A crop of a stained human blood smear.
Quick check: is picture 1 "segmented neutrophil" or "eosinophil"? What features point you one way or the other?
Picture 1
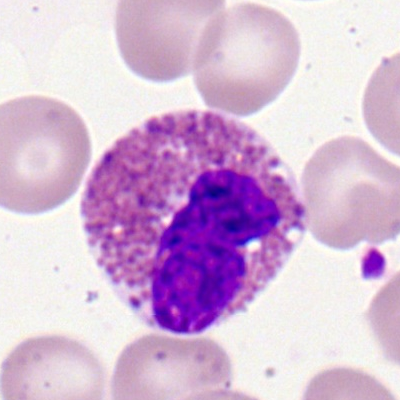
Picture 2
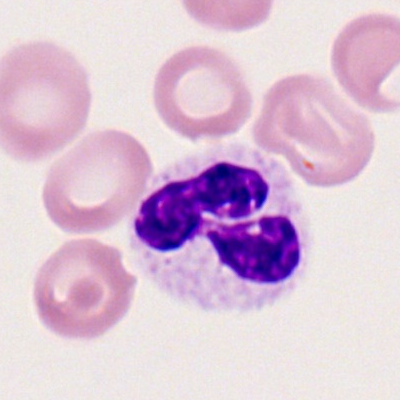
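In picture 1 you are looking at an eosinophil; picture 2 shows a segmented neutrophil. Compare the granules first: the eosinophil's cytoplasm is packed with many coarse reddish-pink granules, whereas the neutrophil's holds only fine, faint lilac ones.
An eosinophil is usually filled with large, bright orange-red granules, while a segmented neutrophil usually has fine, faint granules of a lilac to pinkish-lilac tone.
In picture 2 the cytoplasm is also plentiful and pale pinkish-lilac, with no vacuoles. The nuclei look more alike: both have dark purple chromatin, condensed in the eosinophil and coarsely clumped in the neutrophil, and neither shows any nucleoli.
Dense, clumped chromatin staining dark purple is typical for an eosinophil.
Both cells have a round, smooth outline. A small purple fragment lies just to the right of the eosinophil.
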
